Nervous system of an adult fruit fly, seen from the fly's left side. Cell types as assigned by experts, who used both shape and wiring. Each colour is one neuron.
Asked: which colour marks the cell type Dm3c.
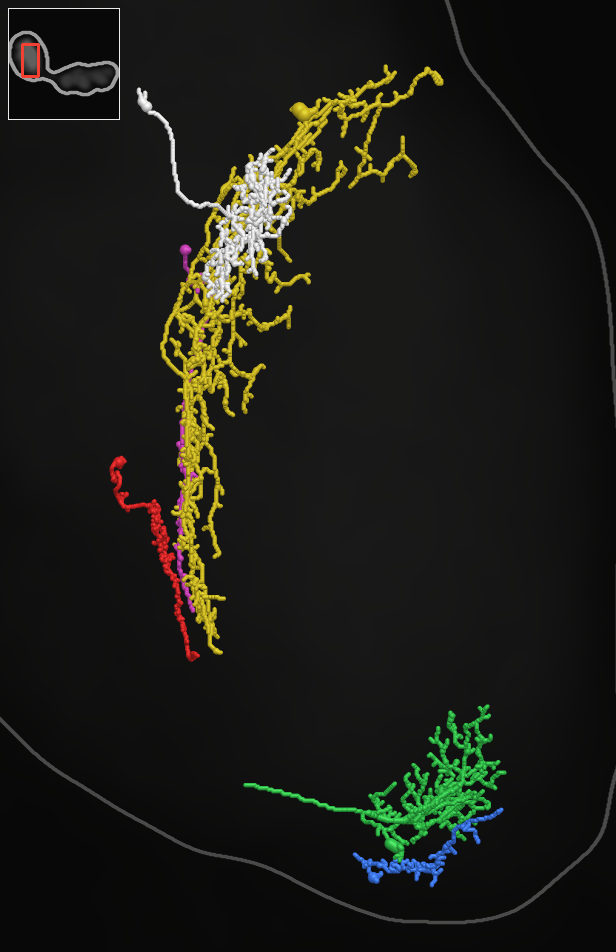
magenta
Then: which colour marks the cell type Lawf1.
green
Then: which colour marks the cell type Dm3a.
red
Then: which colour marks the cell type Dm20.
yellow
